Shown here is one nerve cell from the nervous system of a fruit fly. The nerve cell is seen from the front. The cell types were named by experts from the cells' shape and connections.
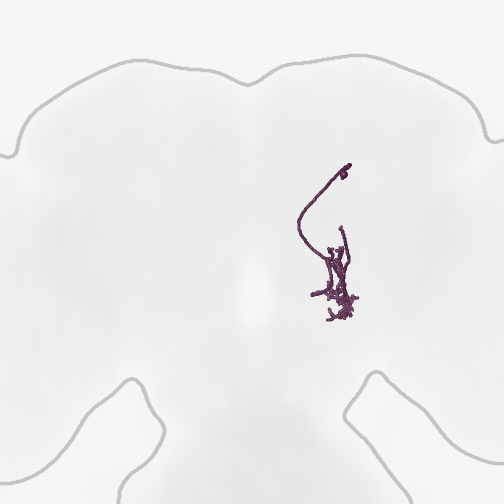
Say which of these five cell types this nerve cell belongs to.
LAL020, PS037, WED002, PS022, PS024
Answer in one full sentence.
As its cell type, this nerve cell has WED002.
